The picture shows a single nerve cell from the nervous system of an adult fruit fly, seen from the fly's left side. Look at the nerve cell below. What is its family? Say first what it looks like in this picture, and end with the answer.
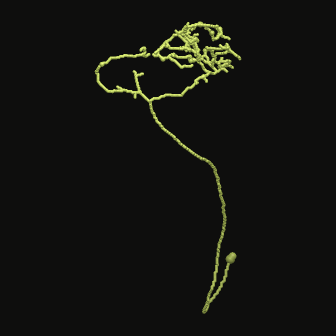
As drawn here it is taller than it is wide. It is a central-brain intrinsic neuron. The family is hemilineage SIPa1_ventral.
